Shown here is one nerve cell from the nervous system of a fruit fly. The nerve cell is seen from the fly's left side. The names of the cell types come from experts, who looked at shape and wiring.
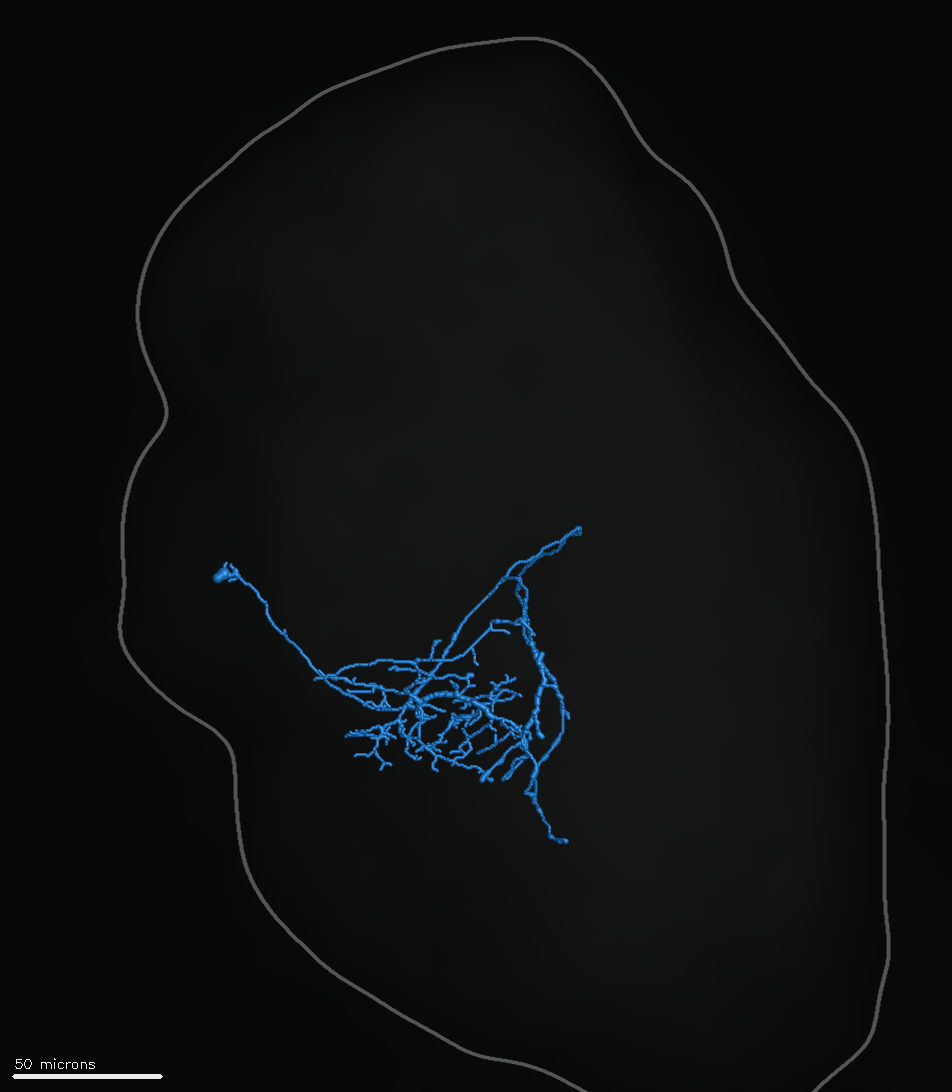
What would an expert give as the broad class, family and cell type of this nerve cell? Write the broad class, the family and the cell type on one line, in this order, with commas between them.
central-brain intrinsic neuron, hemilineage ALl1_ventral, CB2789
